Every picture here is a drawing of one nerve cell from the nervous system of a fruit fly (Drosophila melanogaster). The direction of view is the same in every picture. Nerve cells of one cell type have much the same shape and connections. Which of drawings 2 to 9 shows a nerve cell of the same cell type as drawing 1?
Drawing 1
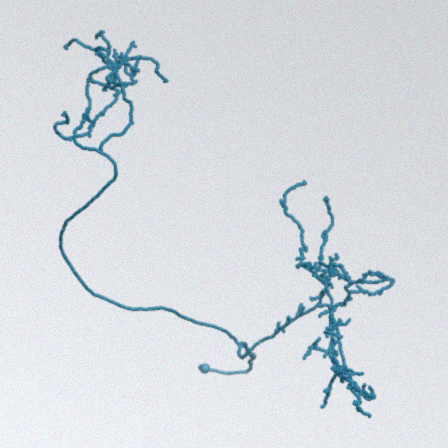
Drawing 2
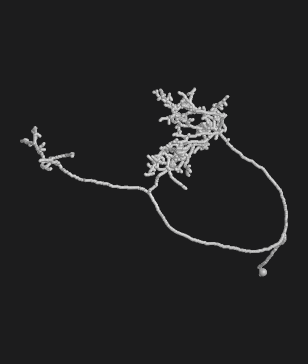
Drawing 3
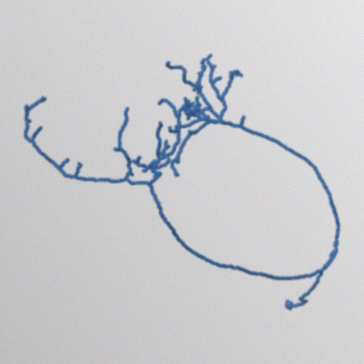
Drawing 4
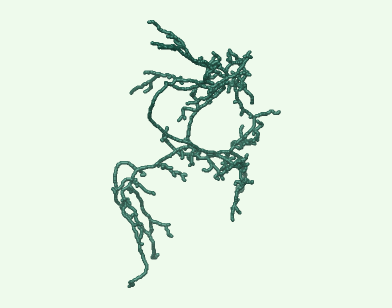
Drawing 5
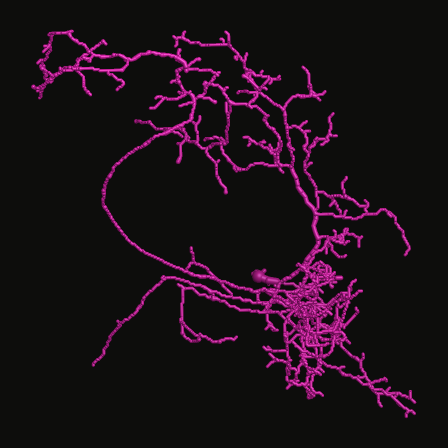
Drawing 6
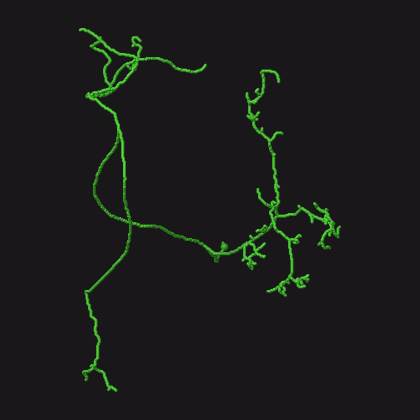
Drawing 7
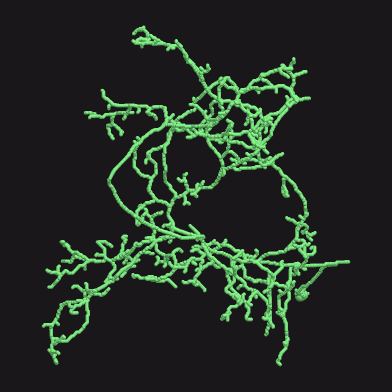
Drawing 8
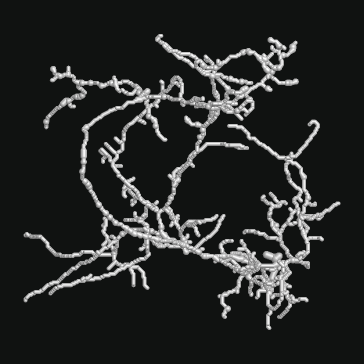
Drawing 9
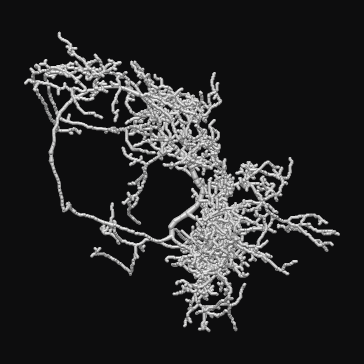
Drawing 6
